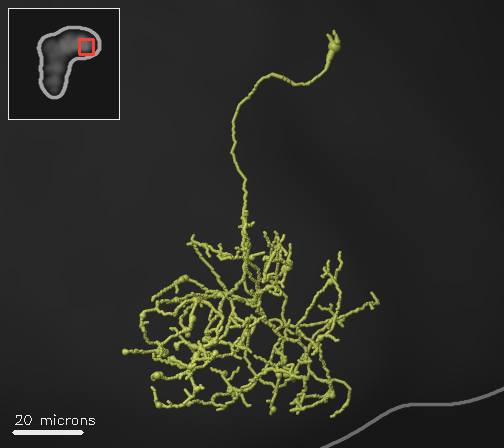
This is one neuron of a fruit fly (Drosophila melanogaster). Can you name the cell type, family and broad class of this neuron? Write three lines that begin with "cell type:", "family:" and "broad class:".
cell type: CB2226
family: hemilineage LHa1
broad class: central-brain intrinsic neuron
